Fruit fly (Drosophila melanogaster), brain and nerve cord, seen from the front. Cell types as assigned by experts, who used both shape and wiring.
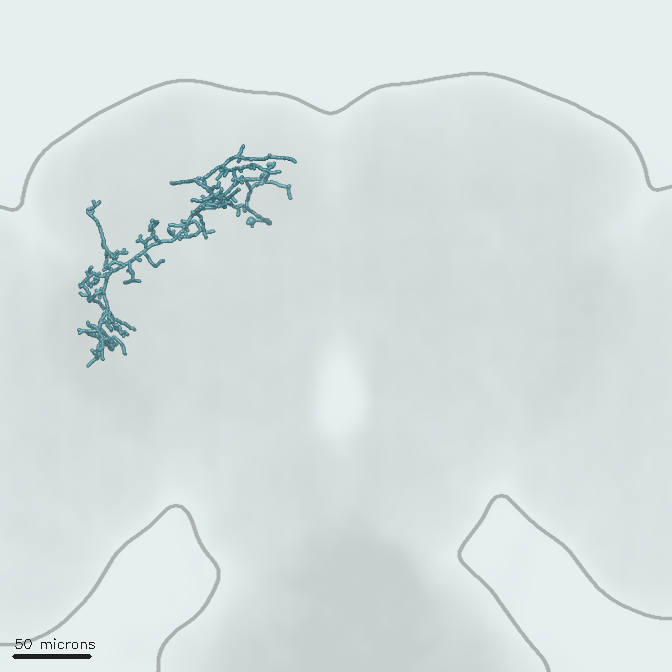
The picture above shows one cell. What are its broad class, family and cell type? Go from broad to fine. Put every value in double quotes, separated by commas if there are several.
"central-brain intrinsic neuron", "hemilineage DM4_dorsal", "pC1_8a"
